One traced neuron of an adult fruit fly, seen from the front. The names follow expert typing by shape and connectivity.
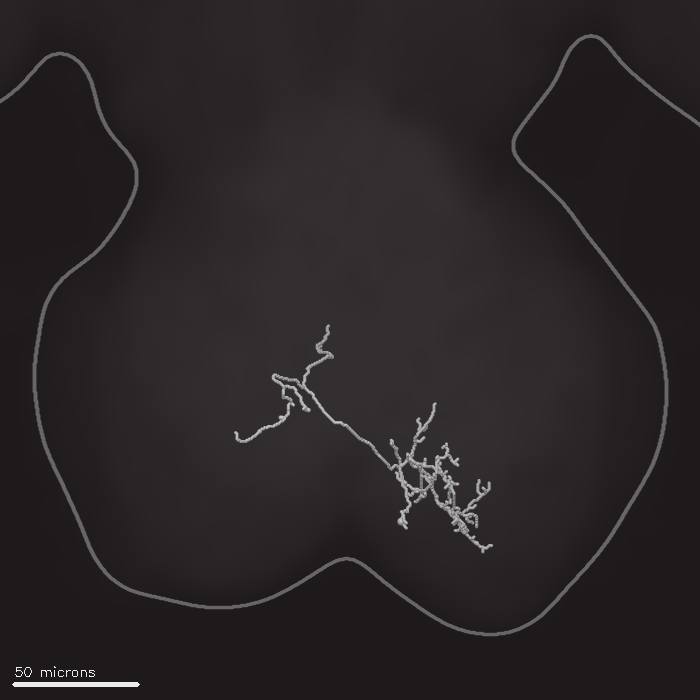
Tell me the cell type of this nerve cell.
IN10B036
